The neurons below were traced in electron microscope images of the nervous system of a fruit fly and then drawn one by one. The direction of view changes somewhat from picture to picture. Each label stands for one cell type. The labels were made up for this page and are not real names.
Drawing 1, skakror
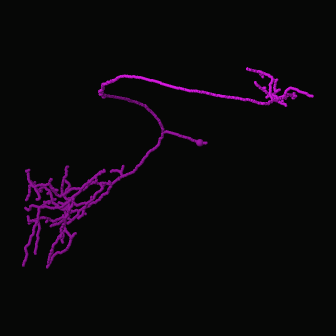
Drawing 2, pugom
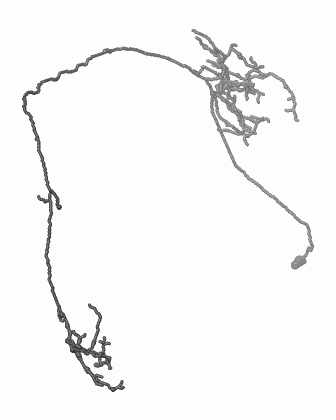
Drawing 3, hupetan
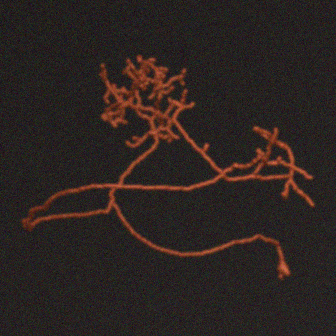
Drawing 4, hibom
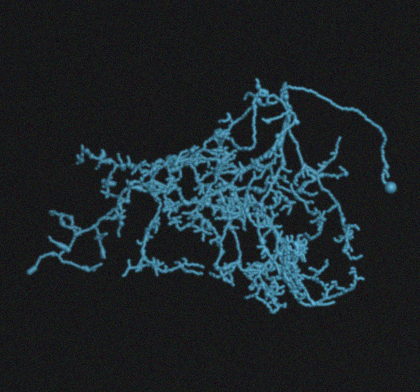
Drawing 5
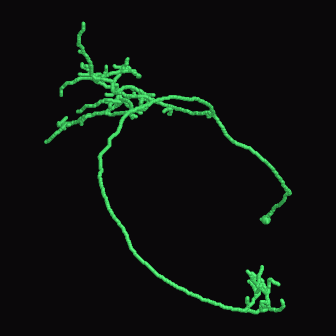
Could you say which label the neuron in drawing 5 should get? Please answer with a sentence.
It belongs to skakror.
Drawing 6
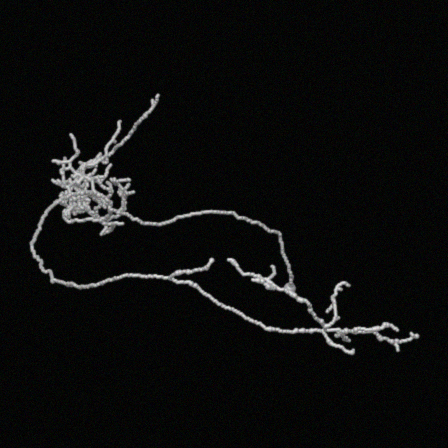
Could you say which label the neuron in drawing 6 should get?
It belongs to pugom.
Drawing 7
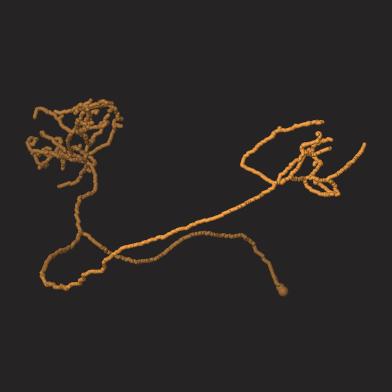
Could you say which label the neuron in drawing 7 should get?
It belongs to hupetan.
